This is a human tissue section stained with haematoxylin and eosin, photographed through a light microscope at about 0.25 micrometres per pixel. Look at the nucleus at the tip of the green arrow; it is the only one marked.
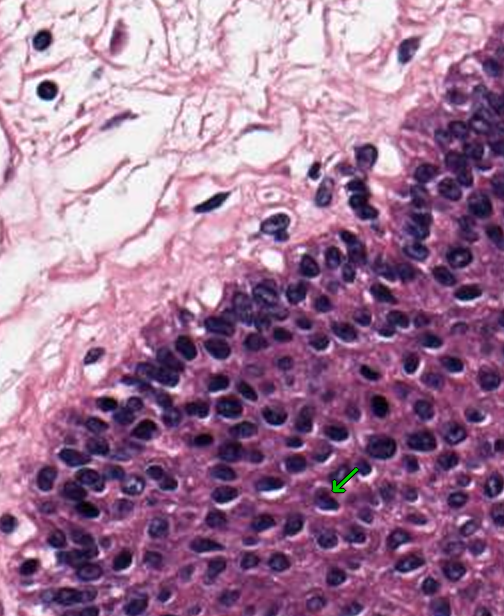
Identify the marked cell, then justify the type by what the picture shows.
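The marked cell is a squamous epithelial cell. The nucleus is oval and dark, about the same size as the nuclei packed around it. The cytoplasm is a narrow pink rim, and its outline against neighbouring cells is indistinct. The cell lies inside a crowded sheet of cells with similar dark oval nuclei, away from the loose pale fibrous tissue at the top left.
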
